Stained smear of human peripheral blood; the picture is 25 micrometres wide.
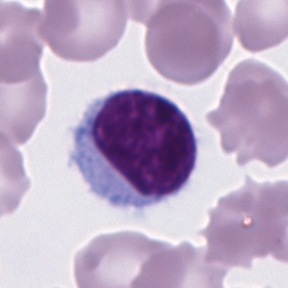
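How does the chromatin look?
Dense and dark purple, with coarse clumps separated by slightly paler areas.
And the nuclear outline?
Smooth, without indentations or lobes.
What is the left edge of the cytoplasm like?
Slightly ragged, not sharply smooth.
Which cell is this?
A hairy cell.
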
